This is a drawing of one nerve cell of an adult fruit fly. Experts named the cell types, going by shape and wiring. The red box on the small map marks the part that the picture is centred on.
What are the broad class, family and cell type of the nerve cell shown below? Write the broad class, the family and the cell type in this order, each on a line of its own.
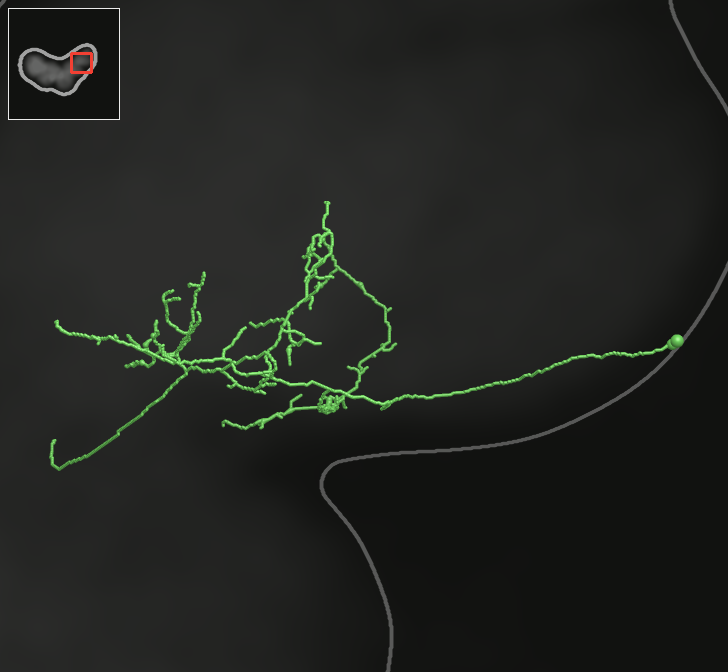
nerve-cord intrinsic neuron
hemilineage 09B
IN09B052_b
